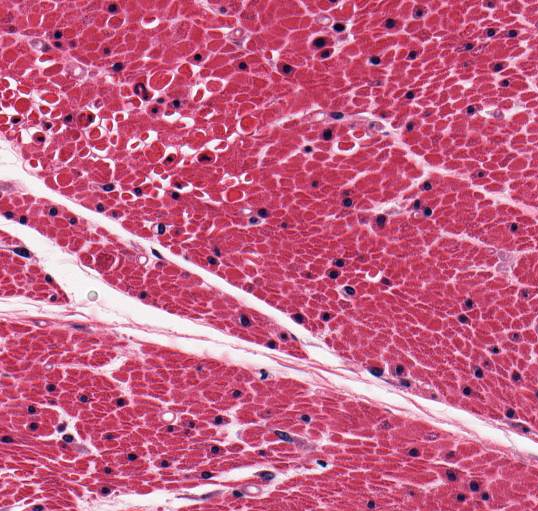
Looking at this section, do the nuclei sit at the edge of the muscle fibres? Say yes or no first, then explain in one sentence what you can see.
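No. The dark round nuclei lie centrally within the fibre profiles.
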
